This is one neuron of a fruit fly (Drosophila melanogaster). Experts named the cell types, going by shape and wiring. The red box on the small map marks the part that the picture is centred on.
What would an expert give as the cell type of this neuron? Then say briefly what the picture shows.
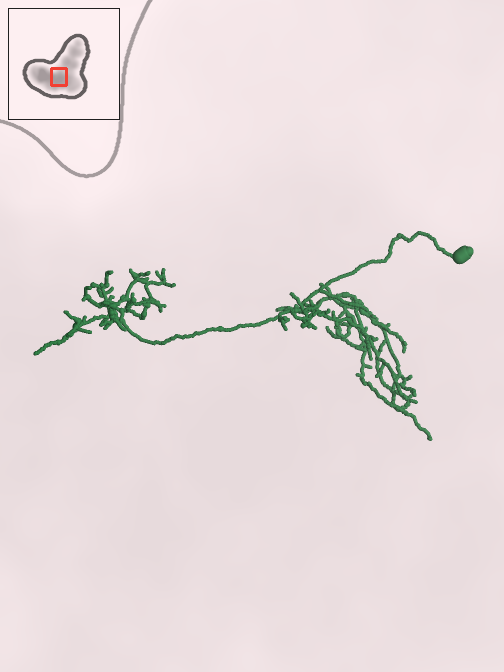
The cell type is SMP278. Its broad class is central-brain intrinsic neuron. The cell body is on the right of the picture. Dozens of branch ends can be seen.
